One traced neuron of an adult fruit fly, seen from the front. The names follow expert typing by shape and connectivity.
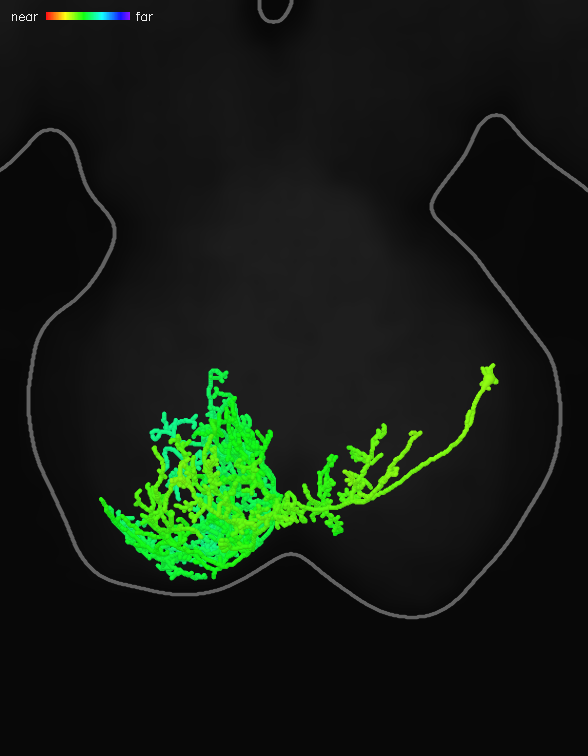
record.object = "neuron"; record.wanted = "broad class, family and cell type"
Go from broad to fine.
nerve-cord intrinsic neuron; hemilineage 09B; IN09B005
